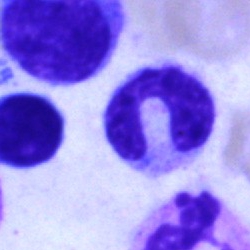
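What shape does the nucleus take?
A curved band, not segmented, shaped like a horseshoe.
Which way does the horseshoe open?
Its open side faces downward.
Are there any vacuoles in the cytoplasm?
None that I can see.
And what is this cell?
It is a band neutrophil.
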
